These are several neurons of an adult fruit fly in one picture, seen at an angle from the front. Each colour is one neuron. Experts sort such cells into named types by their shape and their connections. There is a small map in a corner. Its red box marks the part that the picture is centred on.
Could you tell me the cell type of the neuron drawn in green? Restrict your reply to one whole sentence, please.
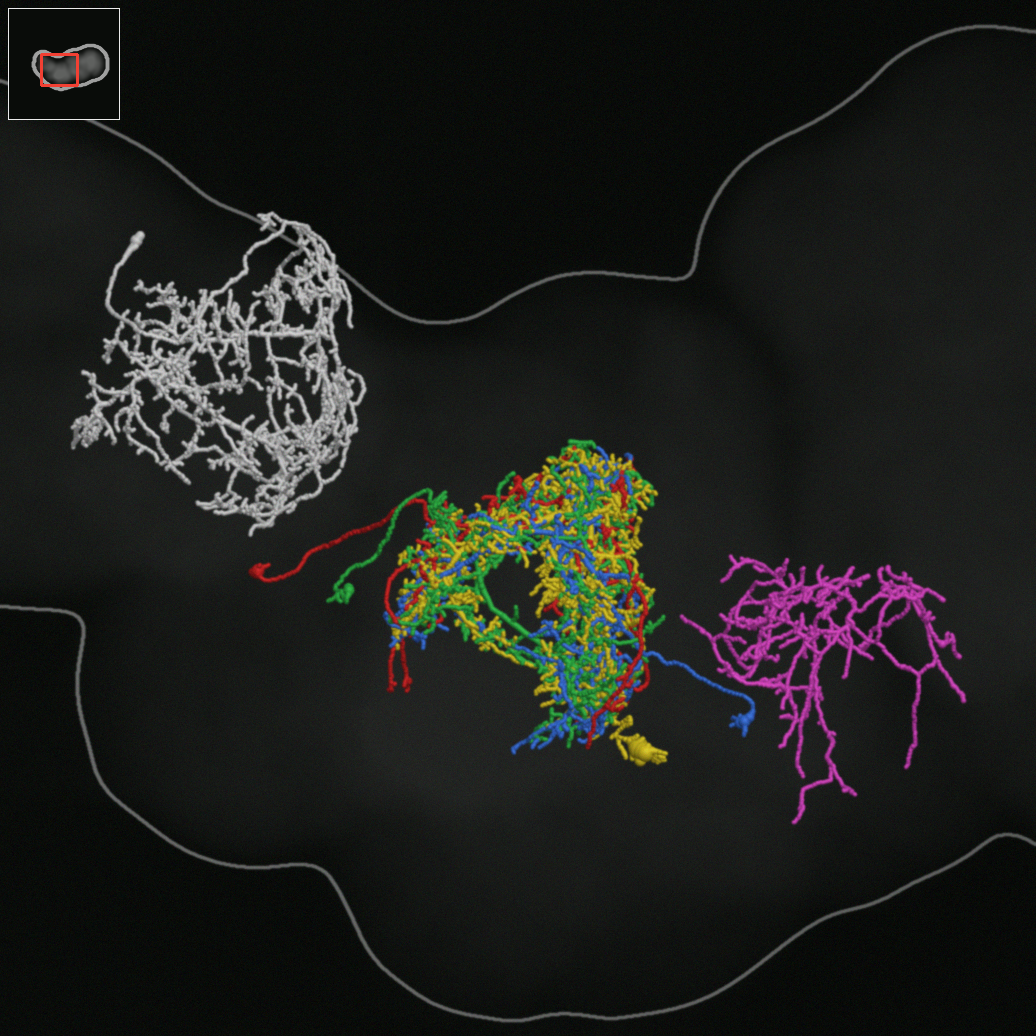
Classified by cell type, this neuron is IN03A010.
